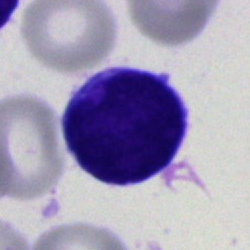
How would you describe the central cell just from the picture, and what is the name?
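Look first at the outline, which is round and smooth. The nucleus fills almost the whole cell. Its chromatin is dense and deep purple throughout. A small bump projects from the upper right edge of the cell. This cell is a blast.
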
